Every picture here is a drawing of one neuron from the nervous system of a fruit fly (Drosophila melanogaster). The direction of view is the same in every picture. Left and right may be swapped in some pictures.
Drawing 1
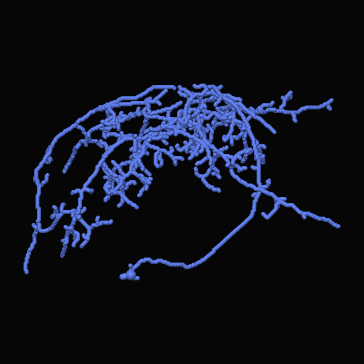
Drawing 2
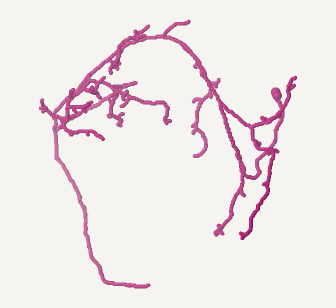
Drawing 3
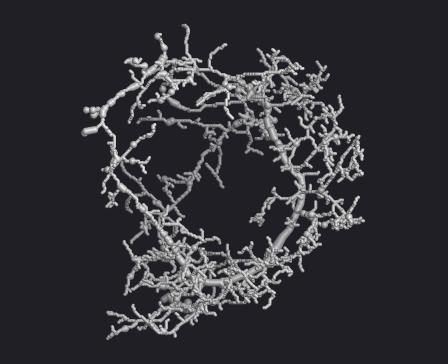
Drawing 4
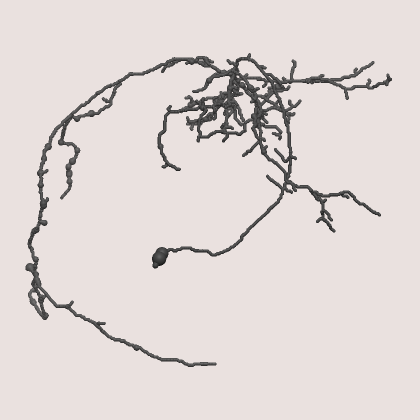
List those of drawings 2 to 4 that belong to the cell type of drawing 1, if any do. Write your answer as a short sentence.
Drawing 2 and drawing 4 are of the same cell type.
